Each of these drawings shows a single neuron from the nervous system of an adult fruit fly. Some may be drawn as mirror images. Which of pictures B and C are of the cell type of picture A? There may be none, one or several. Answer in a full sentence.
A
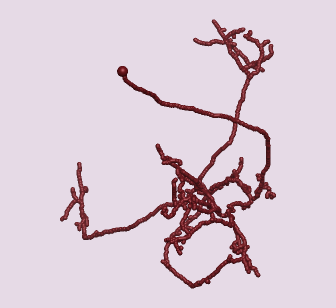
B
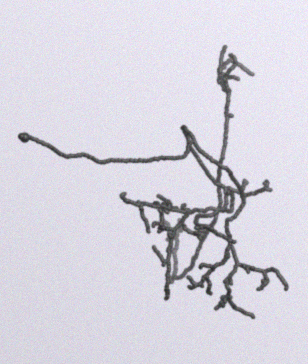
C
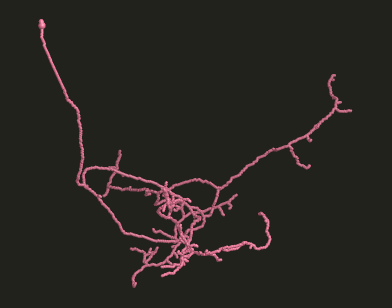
Picture B and picture C are of the same cell type.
